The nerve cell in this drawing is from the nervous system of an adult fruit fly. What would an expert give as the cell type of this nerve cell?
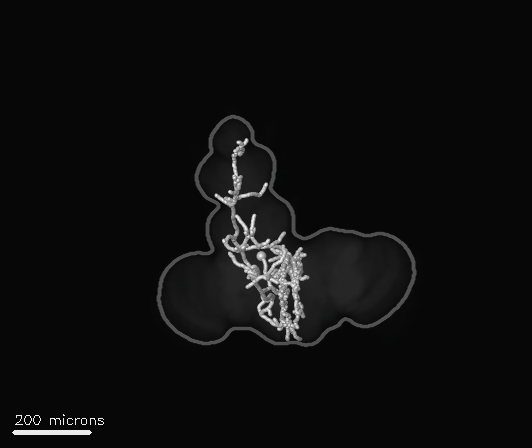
DNp14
